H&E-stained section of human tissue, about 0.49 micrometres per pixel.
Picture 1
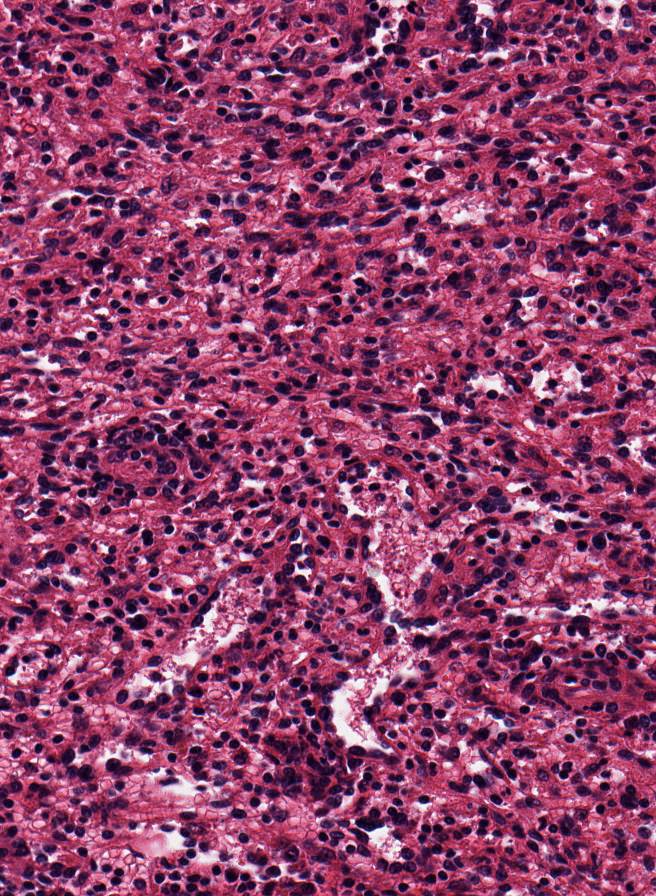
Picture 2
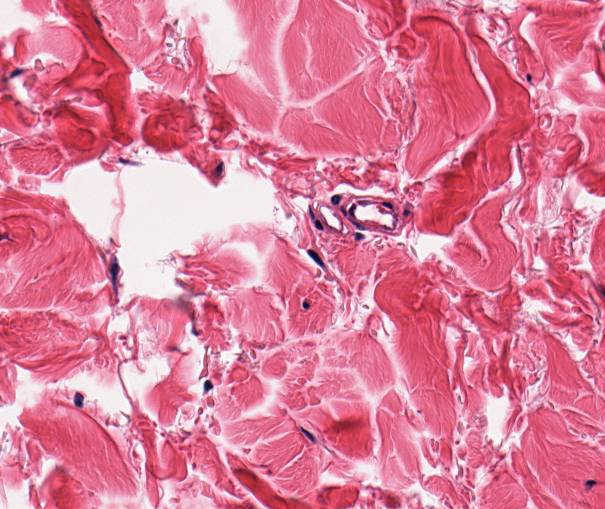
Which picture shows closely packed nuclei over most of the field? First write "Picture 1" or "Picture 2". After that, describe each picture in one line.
Picture 1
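What picture 1 shows: The whole field is a diffuse, densely cellular sheet with no glands, tubules or other organised units.
What picture 2 shows: Nuclei are sparse, small, dark and mostly elongated, lying in the narrow spaces between bundles.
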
